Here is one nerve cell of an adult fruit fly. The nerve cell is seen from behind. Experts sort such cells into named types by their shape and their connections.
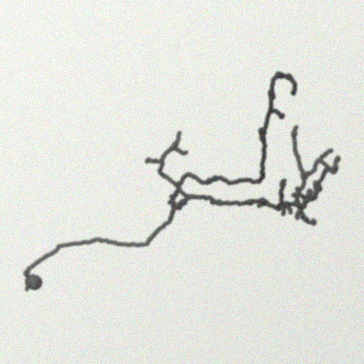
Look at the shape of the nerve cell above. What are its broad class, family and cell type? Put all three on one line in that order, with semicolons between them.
nerve-cord intrinsic neuron; hemilineage 14A; IN14A110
